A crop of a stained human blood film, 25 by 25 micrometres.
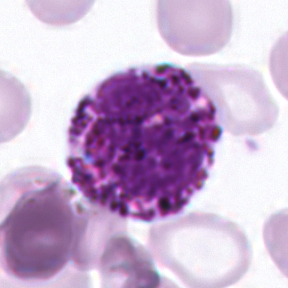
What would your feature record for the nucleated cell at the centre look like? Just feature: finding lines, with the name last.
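Granules: many of them, coarse and dark purple-black.
Where they lie: over the nucleus as well as the cytoplasm.
Crowding: the granules are most crowded around the rim of the cell.
Nucleus: its outline is indistinct, so don't expect to trace it clearly.
Size: about 14 micrometres across.
Name: basophil.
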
